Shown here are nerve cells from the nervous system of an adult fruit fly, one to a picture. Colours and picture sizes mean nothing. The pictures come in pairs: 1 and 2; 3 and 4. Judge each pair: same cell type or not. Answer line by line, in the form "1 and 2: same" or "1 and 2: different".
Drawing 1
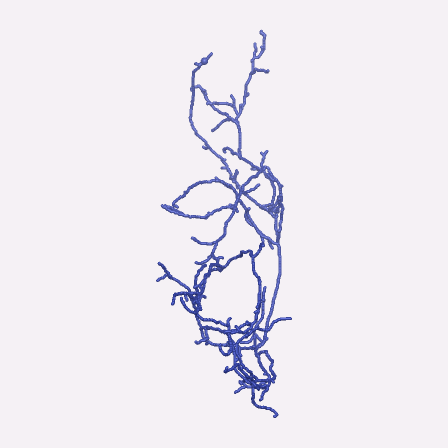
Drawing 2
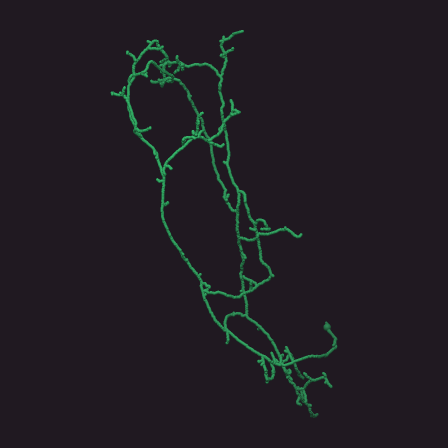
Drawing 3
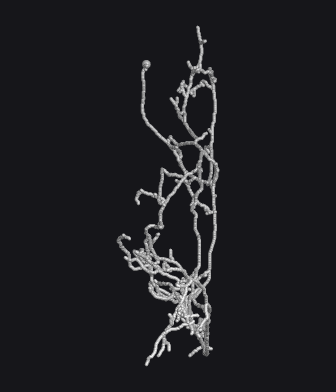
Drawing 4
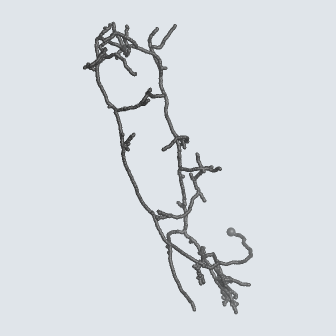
1 and 2: different
3 and 4: different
